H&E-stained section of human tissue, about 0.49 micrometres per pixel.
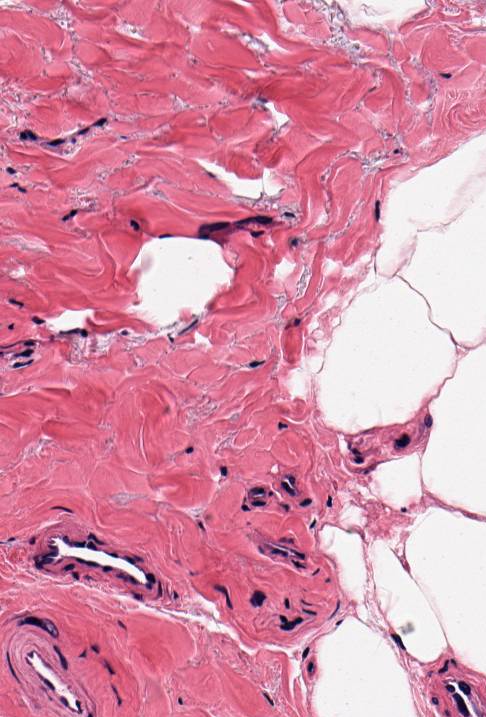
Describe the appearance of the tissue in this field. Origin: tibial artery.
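On the left and in the centre you see dense pink collagen, while fat occupies the right side. Its bundles are thick and wavy and run in many different directions. Only a few cells lie among them, with small, dark, elongated nuclei. Down in the lower left, you can pick out small vessels with narrow slit-like lumens.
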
